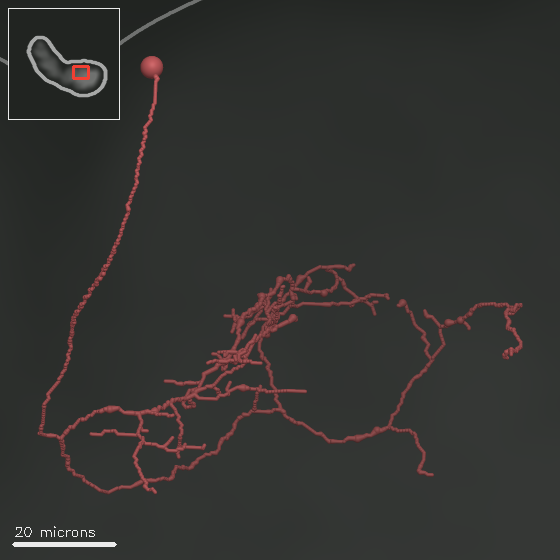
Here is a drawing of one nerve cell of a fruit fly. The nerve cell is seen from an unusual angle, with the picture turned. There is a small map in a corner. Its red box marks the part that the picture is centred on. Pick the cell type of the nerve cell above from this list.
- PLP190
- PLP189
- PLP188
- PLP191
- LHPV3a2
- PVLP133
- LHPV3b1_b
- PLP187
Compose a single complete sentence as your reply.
By cell type, this nerve cell is classified as PLP189.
